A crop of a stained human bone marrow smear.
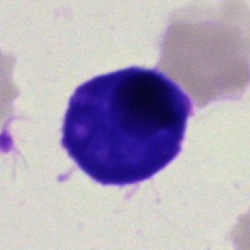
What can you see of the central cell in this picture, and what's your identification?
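This roughly rounded cell has a few blunt corners and stains an intense dark blue-purple. The darkest, most densely stained area lies in its upper right part. A few small, slightly paler purple patches show in the left half. It is a plasma cell.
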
